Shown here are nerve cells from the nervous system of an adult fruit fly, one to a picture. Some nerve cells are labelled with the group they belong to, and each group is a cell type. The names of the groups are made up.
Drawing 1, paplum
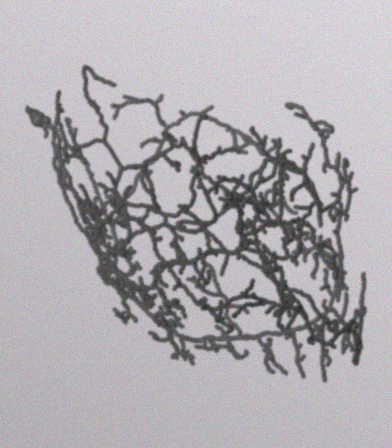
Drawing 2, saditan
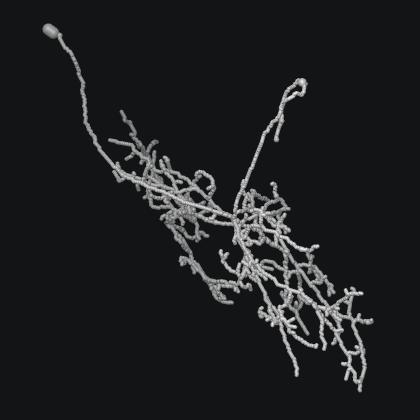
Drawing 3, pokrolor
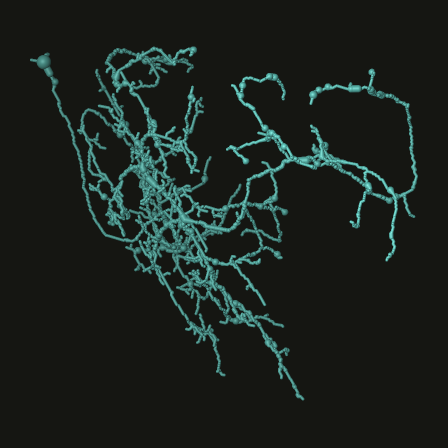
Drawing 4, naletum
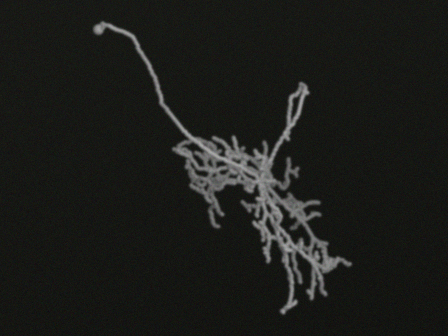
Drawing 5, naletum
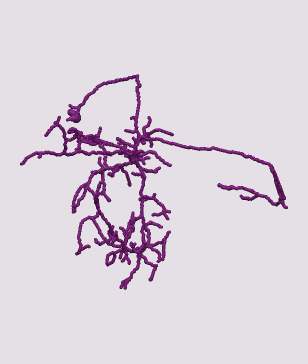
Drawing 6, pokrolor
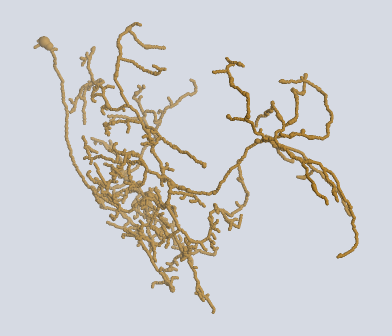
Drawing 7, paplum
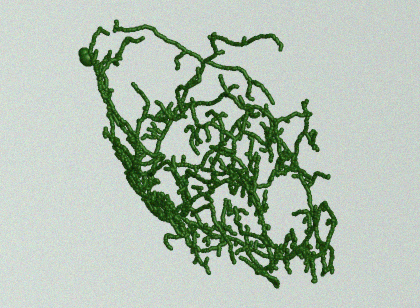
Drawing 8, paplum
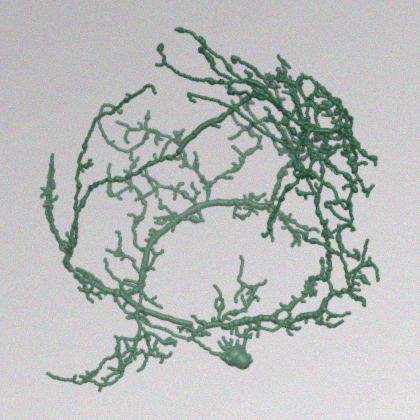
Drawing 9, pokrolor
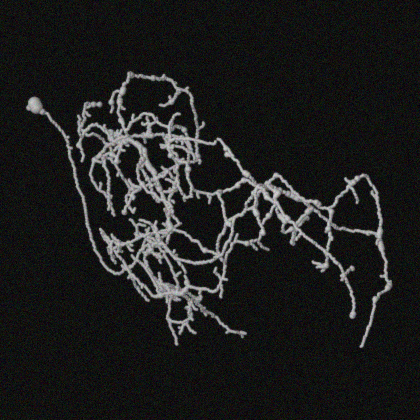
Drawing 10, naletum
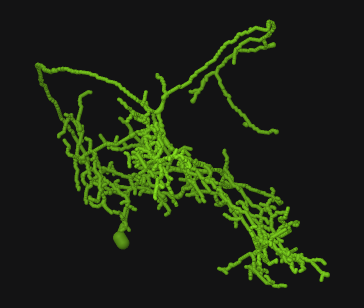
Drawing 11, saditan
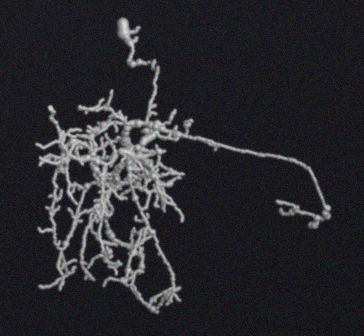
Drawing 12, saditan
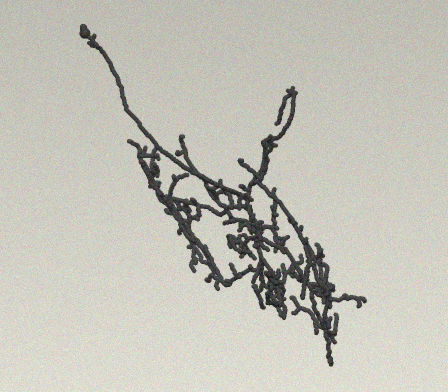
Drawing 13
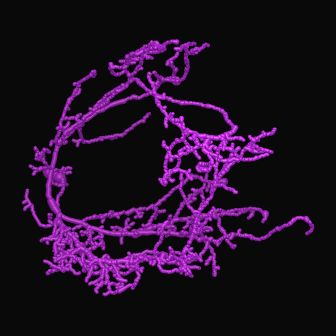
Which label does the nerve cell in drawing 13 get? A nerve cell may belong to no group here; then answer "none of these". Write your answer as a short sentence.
It belongs to paplum.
